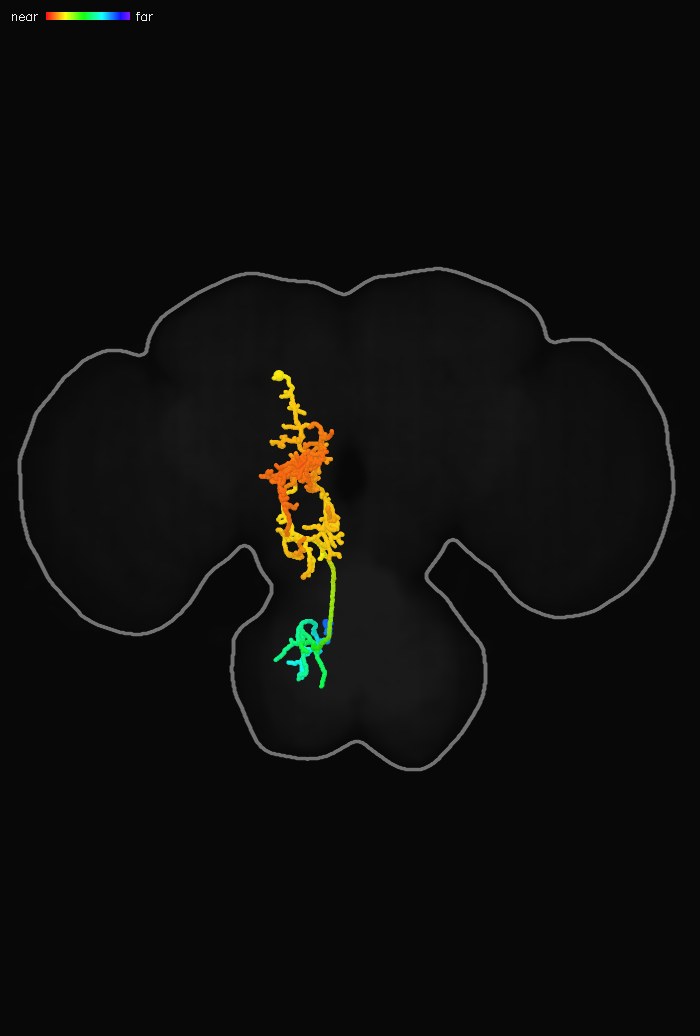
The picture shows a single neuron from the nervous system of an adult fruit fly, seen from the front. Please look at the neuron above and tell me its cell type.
DNpe003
